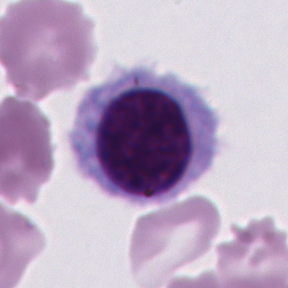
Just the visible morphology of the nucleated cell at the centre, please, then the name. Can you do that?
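Nuclear outline without notch or fold. Chromatin dark purple throughout the nucleus. No distinct nucleolus seen. No granules visible in cytoplasm. Cell: hairy cell.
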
